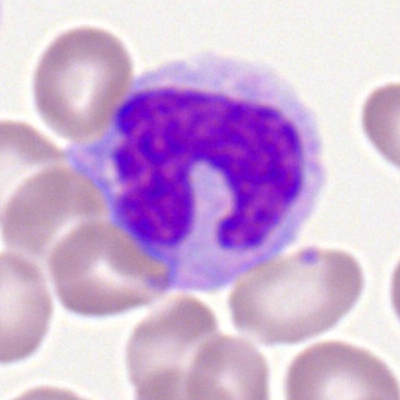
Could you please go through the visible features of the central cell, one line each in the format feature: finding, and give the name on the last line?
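Outline: roughly round, edge a little uneven
Nucleus: bent into a horseshoe, deep notch opening toward the bottom
Chromatin: dark purple, coarse clumps with paler patches between
Cytoplasm: moderate pale lilac rim around the nucleus
So it's a: monocyte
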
